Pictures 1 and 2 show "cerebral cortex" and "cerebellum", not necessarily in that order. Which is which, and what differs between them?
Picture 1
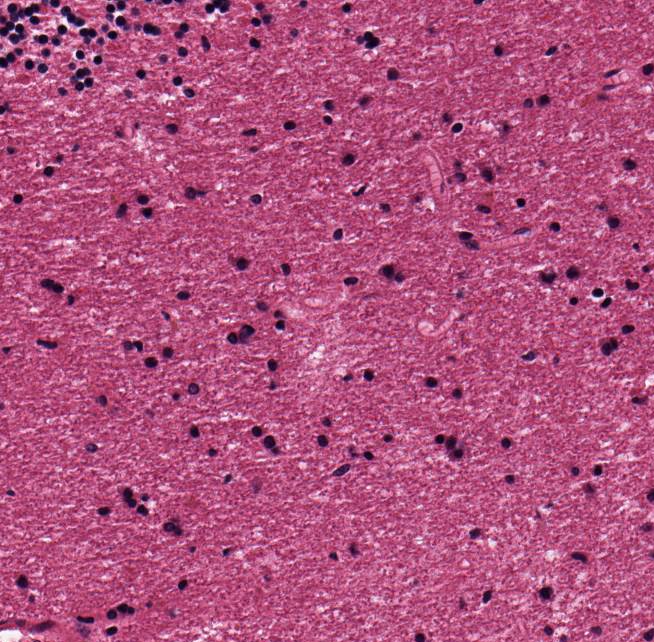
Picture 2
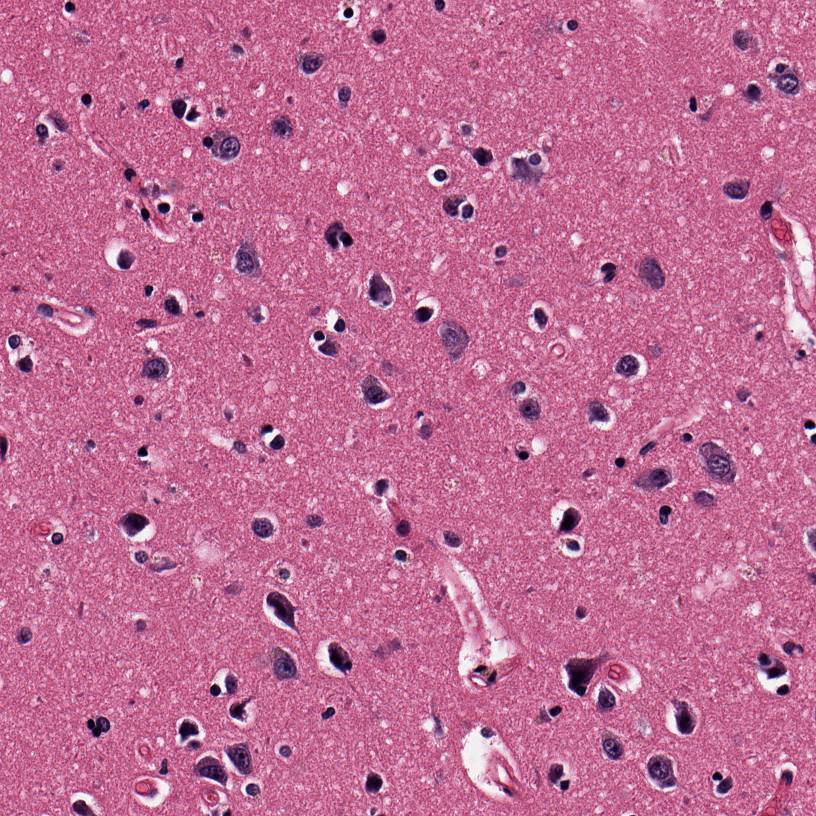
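So, the cerebellum's in picture 1 and the cerebral cortex in picture 2. Most of picture 1 is uniform pink, finely fibrillary neuropil with small, round to oval, dark nuclei sparsely scattered, barely any cytoplasm around them. In the top-left corner, though, sits a dense crowd of small, round, dark nuclei, far more cellular than the rest.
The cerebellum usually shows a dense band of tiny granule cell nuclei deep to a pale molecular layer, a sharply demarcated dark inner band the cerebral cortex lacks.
In picture 2 the cells sit singly in a fine-grained pink fibrillary matrix, the small dark round nuclei being most numerous and evenly spread. Scattered larger cells, at the right middle and upper left, have round pale nuclei with one distinct nucleolus. Both have thin-walled vessels: capillaries with elongated nuclei in picture 1's centre and upper centre, and in picture 2 small ones running obliquely through the lower centre and along the upper right edge.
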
